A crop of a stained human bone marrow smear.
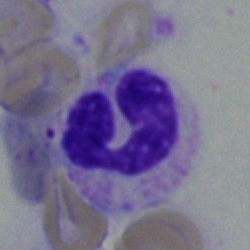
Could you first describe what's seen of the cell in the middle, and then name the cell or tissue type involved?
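You've got a curved, horseshoe-shaped nucleus there, its opening facing upward, with dense chromatin stained dark purple. The cytoplasm around it is pale pinkish-lilac, with fine pinkish-violet granules scattered through it. It's a band neutrophil.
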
